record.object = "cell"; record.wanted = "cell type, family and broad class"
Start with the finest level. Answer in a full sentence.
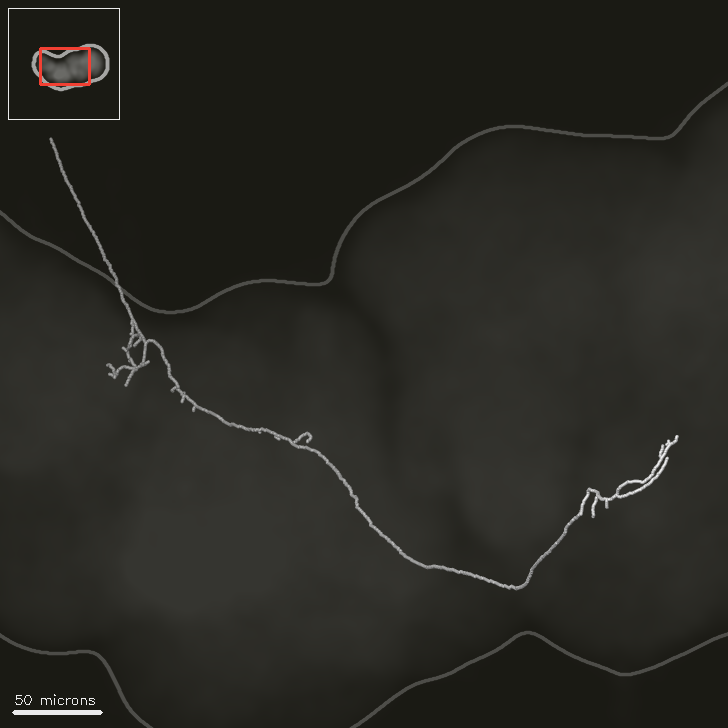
Type SApp of class mechanosensory proprioceptive, a sensory neuron ascending to the brain.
